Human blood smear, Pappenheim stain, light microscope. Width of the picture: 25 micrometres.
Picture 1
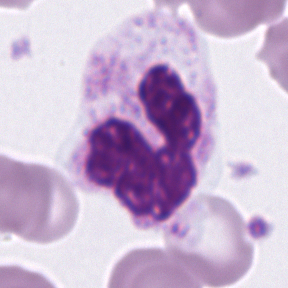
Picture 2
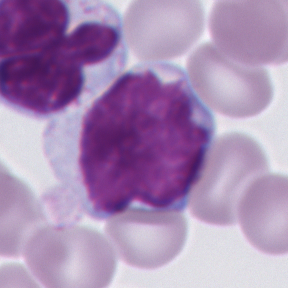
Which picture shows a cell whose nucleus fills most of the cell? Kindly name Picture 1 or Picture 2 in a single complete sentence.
It is the cell in picture 2 whose nucleus fills most of it.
